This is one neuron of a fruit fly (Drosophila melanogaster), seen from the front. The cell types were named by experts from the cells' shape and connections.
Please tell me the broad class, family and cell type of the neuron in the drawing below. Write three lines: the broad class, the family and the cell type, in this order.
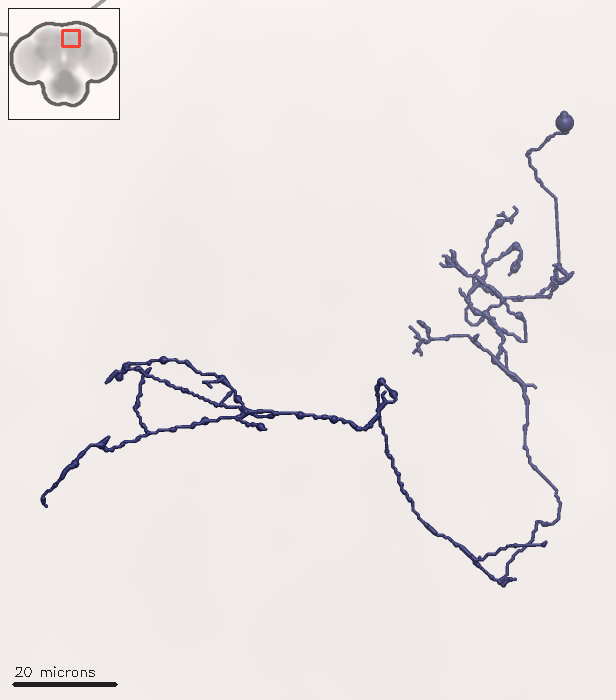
central-brain intrinsic neuron
class Kenyon Cell
KCg-m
